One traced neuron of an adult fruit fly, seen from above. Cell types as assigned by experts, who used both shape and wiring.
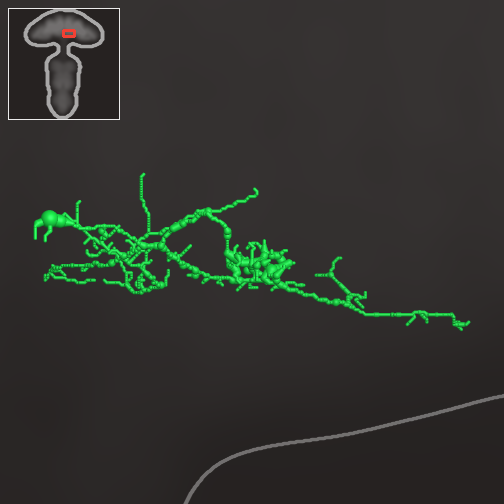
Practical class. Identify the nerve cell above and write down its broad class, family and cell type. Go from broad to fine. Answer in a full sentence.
A central-brain intrinsic neuron of class CX, type IbSpsP.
